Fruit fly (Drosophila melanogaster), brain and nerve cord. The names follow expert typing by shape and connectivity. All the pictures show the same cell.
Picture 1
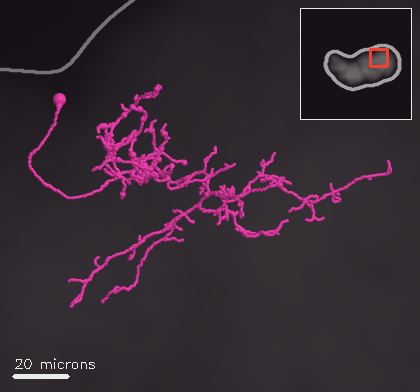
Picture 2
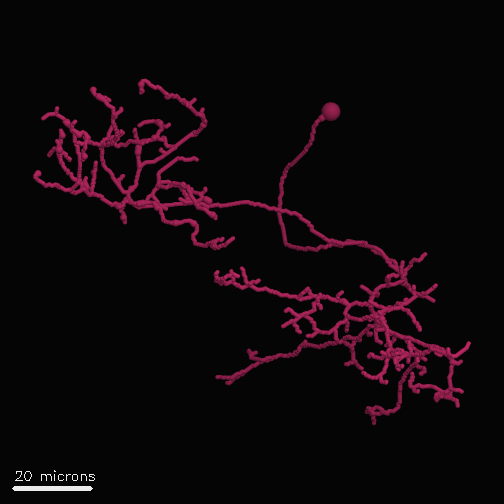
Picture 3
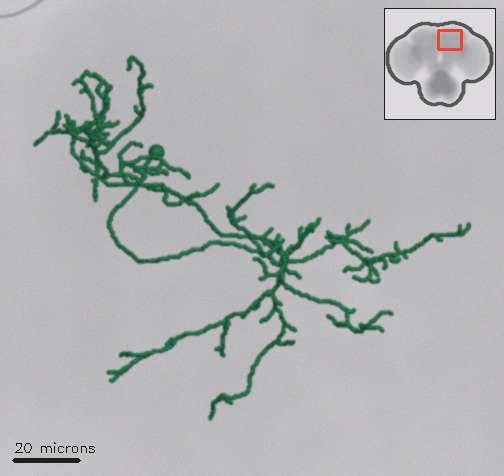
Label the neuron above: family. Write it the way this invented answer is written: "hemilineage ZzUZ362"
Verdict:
"hemilineage DM3_dorso_lateral"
